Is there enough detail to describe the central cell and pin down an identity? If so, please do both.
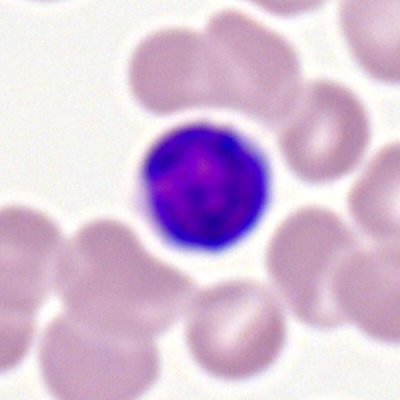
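Start with the outline: it is roughly round. Now the nucleus, which fills almost the whole cell and leaves at most a very thin rim of cytoplasm. Its chromatin is dense and dark blue-purple. Look carefully and you will see no granules anywhere in the cell. This is a lymphocyte.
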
